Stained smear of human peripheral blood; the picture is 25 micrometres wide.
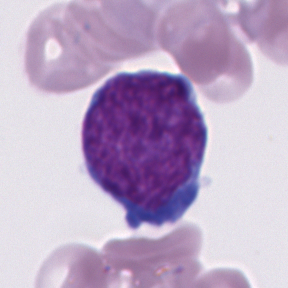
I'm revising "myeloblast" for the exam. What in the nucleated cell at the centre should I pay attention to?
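The nucleus is the main thing here: round to oval, with no notch or lobes, about 13 by 11 micrometres.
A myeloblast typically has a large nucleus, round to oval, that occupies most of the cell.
Here it fills about 90% of the cell's area, and the cell itself is about 14 by 12 micrometres, so that fits.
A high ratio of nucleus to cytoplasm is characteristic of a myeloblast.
The cytoplasm matches that, being only a narrow deep blue rim, widest at the lower pole. The outline is roughly round, with a slightly irregular bulge at the lower edge. So this is a myeloblast.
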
